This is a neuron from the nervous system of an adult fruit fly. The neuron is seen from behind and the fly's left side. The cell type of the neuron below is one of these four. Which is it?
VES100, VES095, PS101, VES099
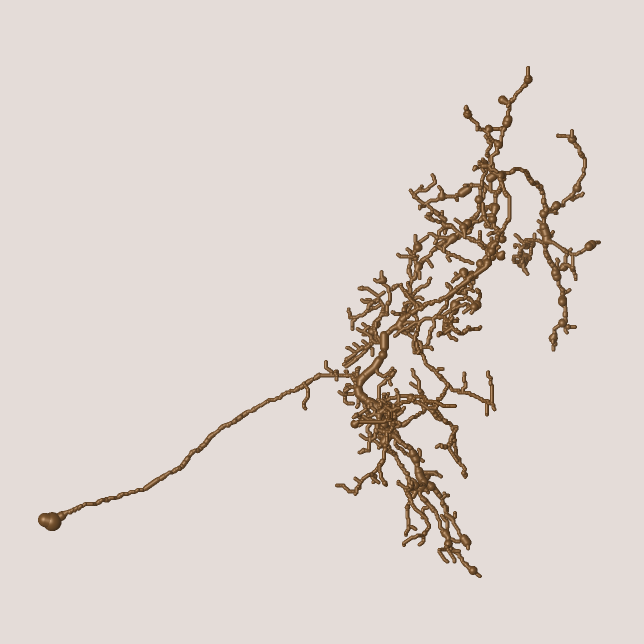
VES095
